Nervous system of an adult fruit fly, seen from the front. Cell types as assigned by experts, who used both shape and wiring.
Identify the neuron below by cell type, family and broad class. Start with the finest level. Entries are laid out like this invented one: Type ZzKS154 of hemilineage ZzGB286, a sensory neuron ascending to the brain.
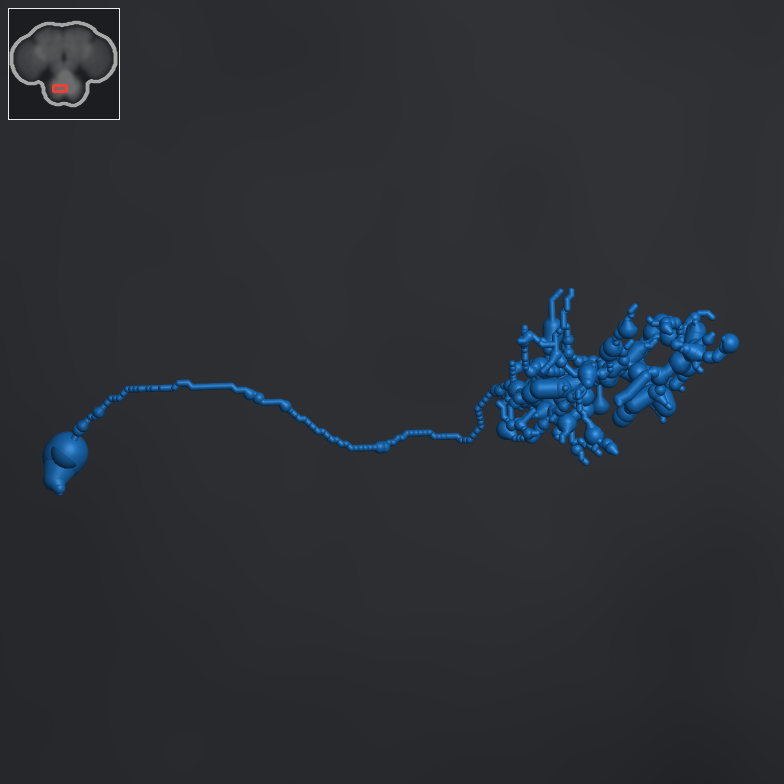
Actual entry: Type IN09A086 of hemilineage 09A, a nerve-cord intrinsic neuron.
